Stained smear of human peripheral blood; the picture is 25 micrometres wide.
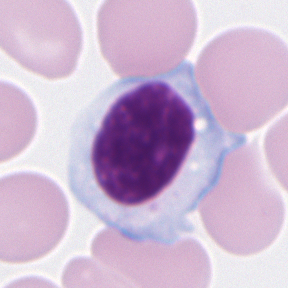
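Typical lymphocyte: an oval nucleus of about 11 by 8 micrometres sits off-centre, leaving a wider rim of cytoplasm on the right. The cytoplasm is pale blue, deepening toward the cell's edge. Just right of the nucleus, a small clear spot lies in the cytoplasm. From the right edge of the cell a small pointed projection protrudes.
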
